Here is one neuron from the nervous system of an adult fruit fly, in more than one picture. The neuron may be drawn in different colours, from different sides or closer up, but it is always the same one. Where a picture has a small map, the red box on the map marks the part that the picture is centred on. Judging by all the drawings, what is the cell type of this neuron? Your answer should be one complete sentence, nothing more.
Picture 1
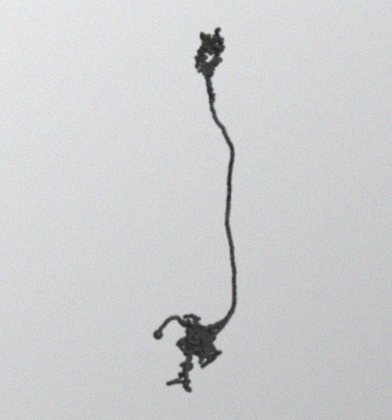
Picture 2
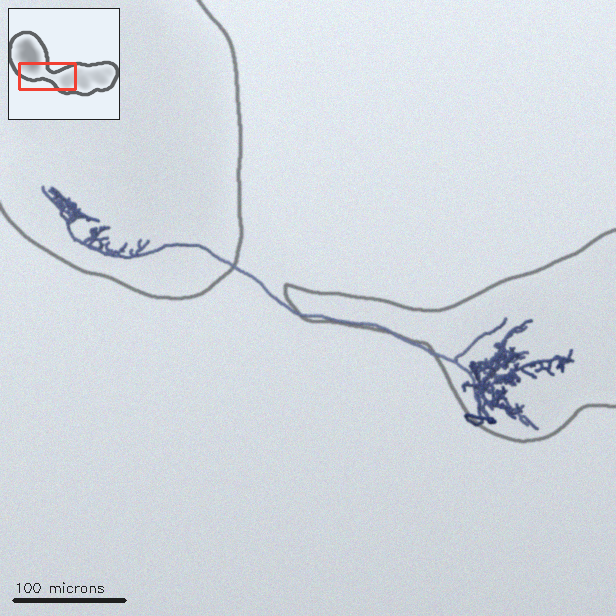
As for cell type, this neuron is ANXXX255.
